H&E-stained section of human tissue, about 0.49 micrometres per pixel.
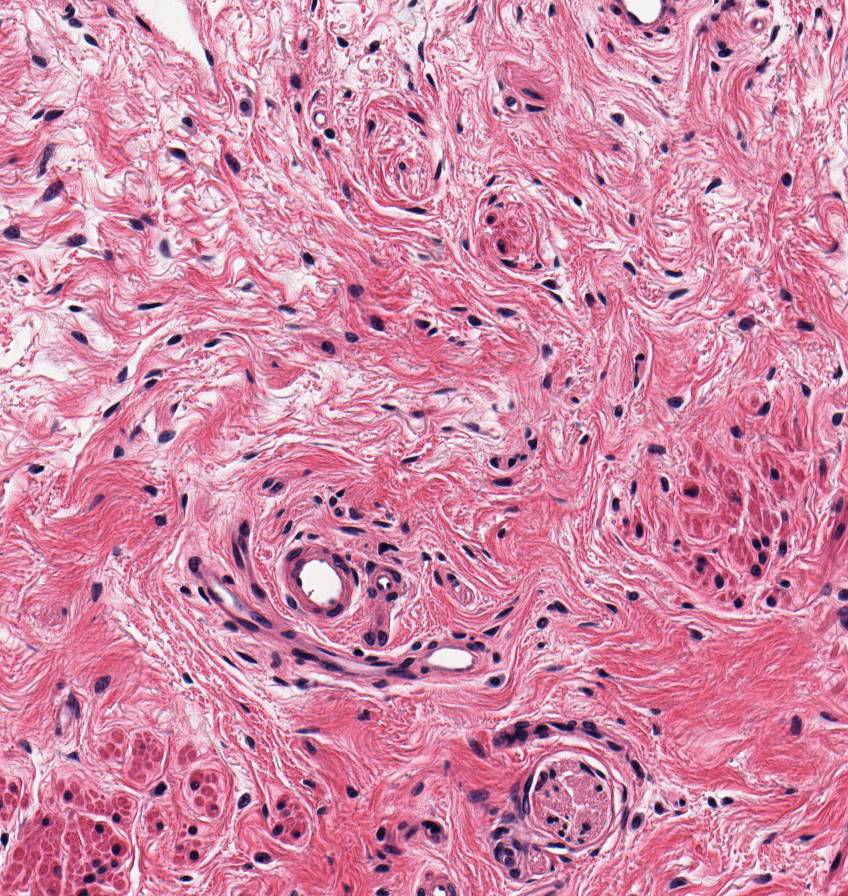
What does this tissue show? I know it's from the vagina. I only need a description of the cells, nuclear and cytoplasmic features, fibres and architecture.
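Field: mostly wavy pink collagen bundles running in many directions. Sparse dark, spindle-shaped nuclei between bundles. Lower left corner: small rounded cell groups, pink cytoplasm, round dark nuclei. Bottom, right of centre: round structure with concentric wrapping, pale pink granular contents.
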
